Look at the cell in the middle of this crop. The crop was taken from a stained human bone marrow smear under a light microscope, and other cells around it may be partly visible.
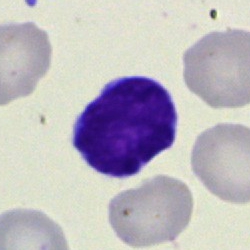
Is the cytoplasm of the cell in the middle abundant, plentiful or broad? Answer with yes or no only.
No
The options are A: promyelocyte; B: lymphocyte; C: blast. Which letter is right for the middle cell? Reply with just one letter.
B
